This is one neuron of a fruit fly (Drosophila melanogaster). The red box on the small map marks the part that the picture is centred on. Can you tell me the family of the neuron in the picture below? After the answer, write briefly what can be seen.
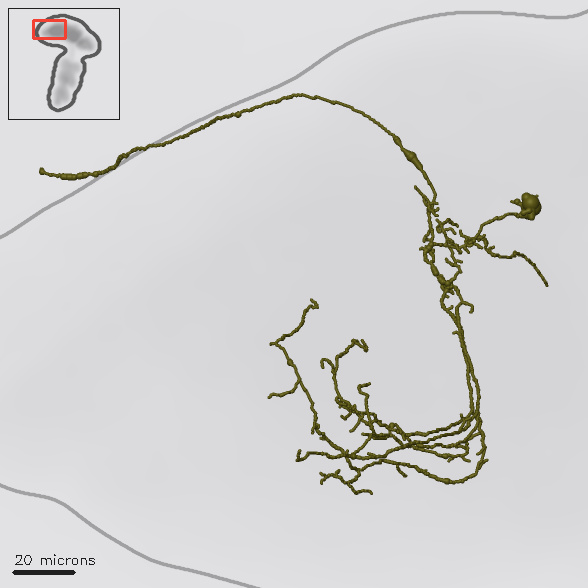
Its family is Lat. This is a visual centrifugal neuron. It is in the brain and does not reach the nerve cord. From left to right in the picture it spans about 170 microns. Dozens of branch ends can be seen.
